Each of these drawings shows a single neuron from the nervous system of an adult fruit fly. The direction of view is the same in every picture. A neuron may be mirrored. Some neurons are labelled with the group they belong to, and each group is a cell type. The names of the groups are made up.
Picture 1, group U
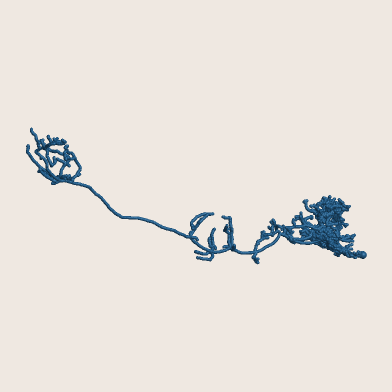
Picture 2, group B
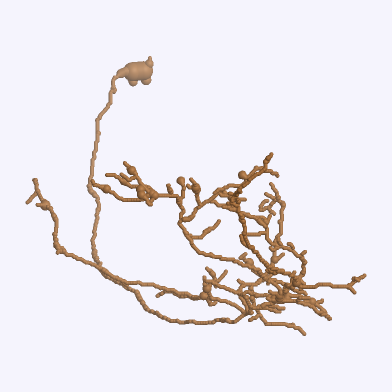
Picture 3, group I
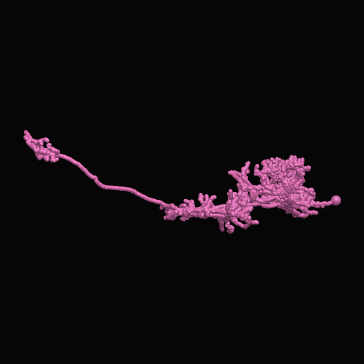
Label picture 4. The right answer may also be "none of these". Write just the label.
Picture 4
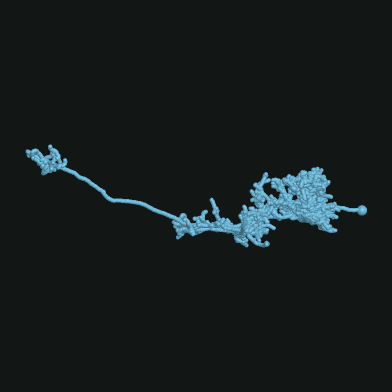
group I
